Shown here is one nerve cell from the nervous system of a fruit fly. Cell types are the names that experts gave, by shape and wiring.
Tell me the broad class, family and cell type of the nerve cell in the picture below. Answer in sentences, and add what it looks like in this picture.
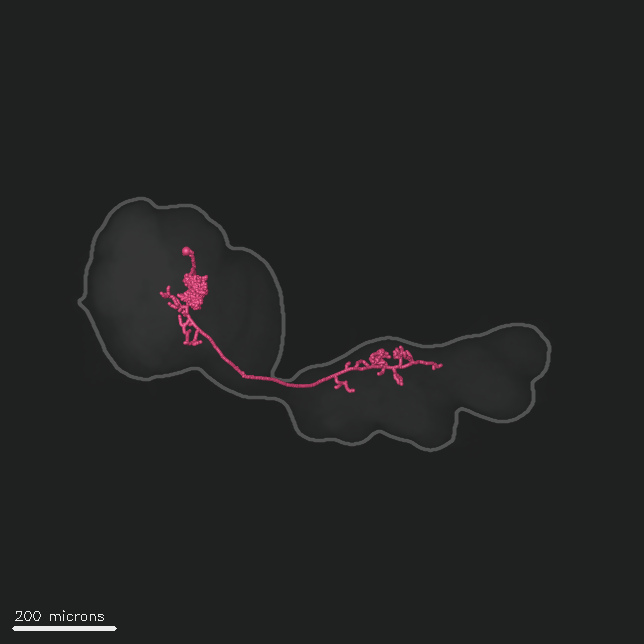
This is a descending neuron. The family is DNp. It is of cell type DNp03. Its cell body lies on the left of the picture. From left to right in the picture it spans about 550 microns.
